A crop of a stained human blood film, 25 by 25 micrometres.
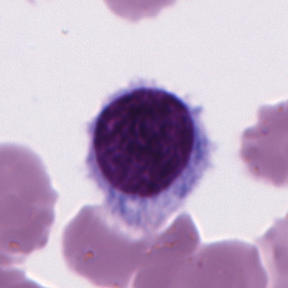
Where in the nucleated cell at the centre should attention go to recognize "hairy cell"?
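First point, the border: the edge of this hairy cell is ragged, with fine hair-like projections around much of it.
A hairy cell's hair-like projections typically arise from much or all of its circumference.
That agrees with what is seen here, so this point goes with the name.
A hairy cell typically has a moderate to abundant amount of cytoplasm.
Second point, the cytoplasm: here it is only a thin rim at the top but widens into a broader skirt below the nucleus. Third, its colour, which is pale greyish blue. Fourth, the nucleus: round, about 9 micrometres across, and off-centre toward the upper side of the cell.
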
